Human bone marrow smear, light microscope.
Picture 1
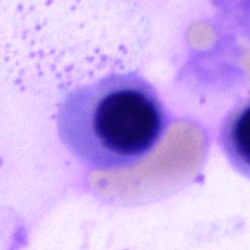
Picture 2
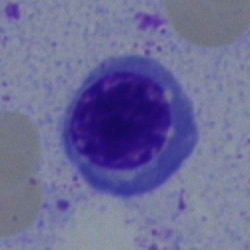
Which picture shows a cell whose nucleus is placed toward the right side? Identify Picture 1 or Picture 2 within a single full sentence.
The nucleus of the cell in picture 1 is positioned toward the right side.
